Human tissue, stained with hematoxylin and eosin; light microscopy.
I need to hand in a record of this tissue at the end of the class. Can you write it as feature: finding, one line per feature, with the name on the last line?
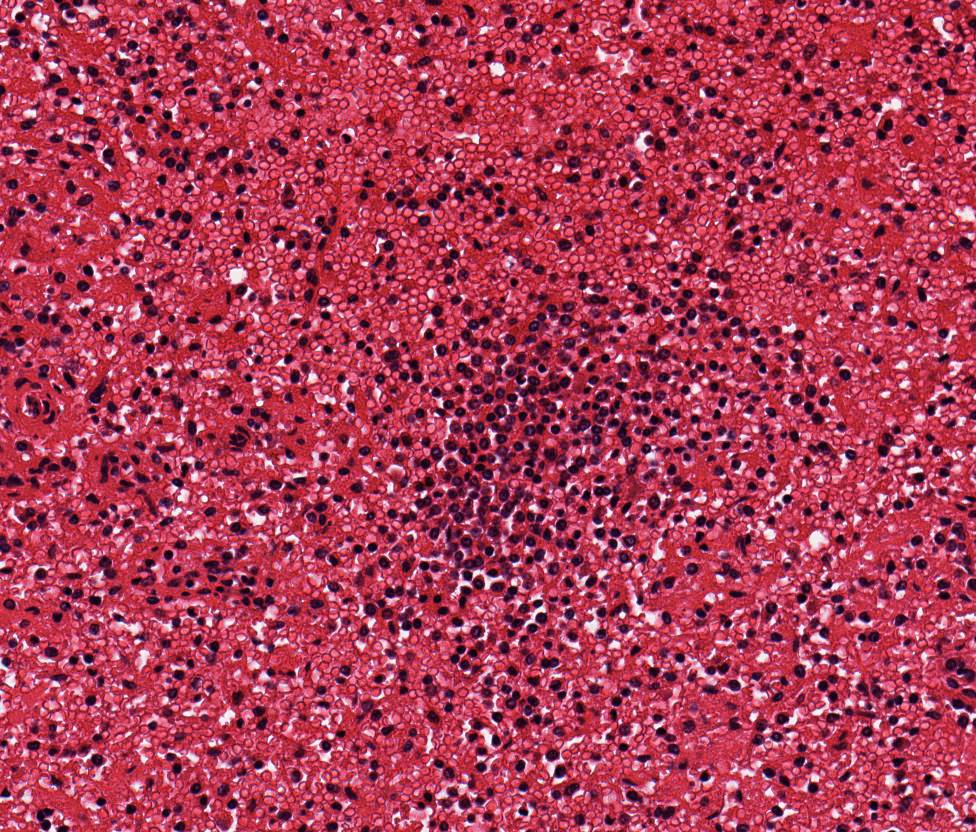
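Red blood cells: small round profiles, darker rims, paler centres
Nucleated cells: small, round dark nuclei, scant cytoplasm, consistent with lymphocytes, scattered singly
Distribution: densest in a rounded cluster near the centre
Left edge: small rounded concentrically layered structure halfway down, likely a small vessel
Name: spleen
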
